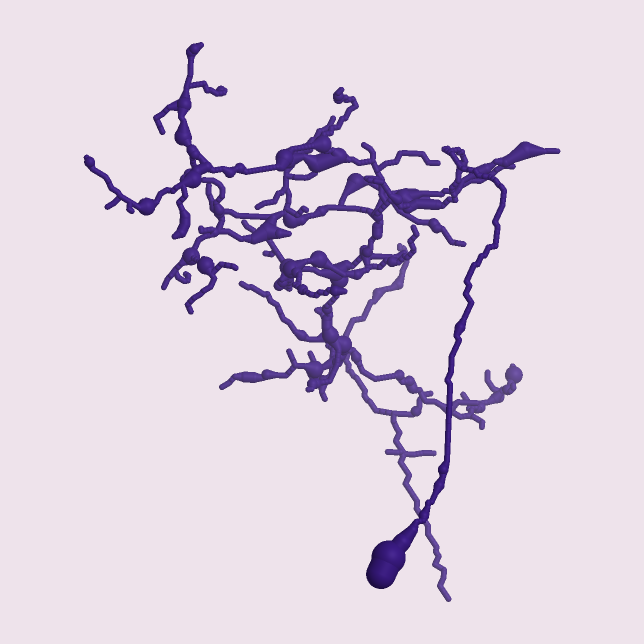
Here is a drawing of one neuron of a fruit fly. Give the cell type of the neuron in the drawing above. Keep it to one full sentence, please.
The cell type held by this neuron is IN01B095.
